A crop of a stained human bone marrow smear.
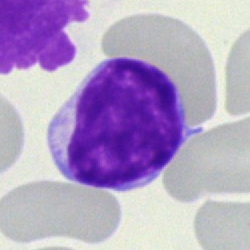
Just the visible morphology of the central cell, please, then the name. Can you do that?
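The outline is roughly round and smooth-edged. The chromatin is dark purple, coarsely clumped, with paler patches between clumps. Cytoplasm forms a scant pale blue rim, widest on the left. A small pale blue tag projects from the right edge. This is a lymphocyte.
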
